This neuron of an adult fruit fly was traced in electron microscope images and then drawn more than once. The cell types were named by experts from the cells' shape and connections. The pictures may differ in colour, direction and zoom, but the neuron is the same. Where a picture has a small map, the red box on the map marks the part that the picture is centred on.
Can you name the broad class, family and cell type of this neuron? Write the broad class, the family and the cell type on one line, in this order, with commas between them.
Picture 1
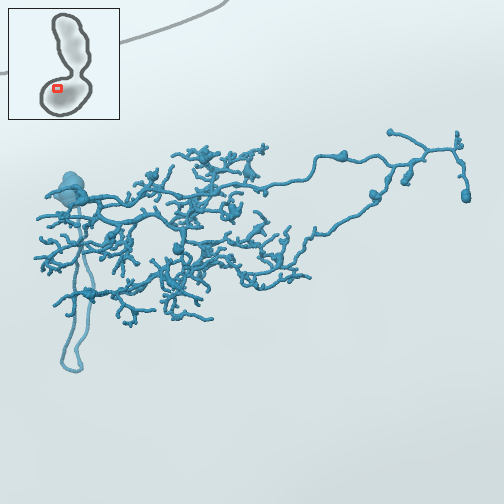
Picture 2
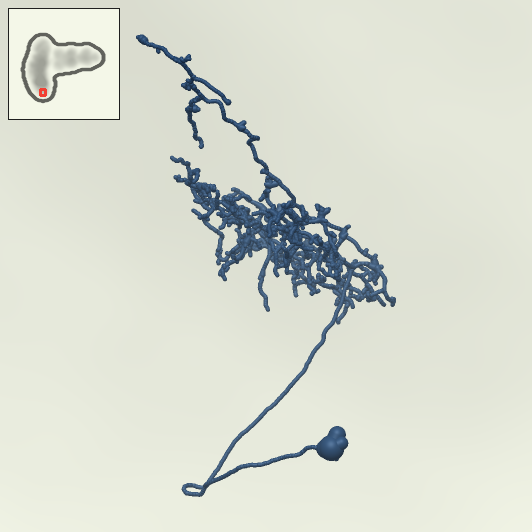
optic-lobe intrinsic neuron, Cm, Cm6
